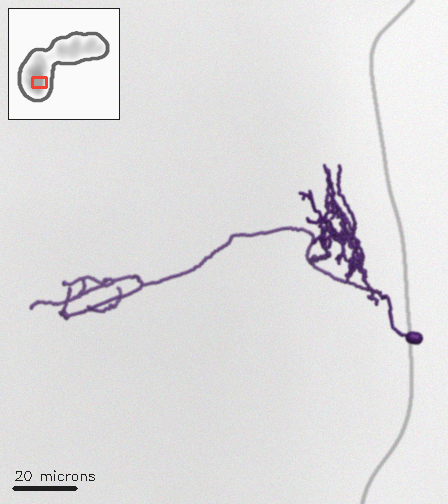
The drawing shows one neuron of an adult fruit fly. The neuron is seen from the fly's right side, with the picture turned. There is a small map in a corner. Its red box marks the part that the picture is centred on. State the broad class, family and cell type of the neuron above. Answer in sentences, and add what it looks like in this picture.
Its broad class is visual projection neuron. Its family is hemilineage VPNp2. Its cell type is LC18. From left to right in the picture it spans about 130 microns. As drawn here it is wider than it is tall.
